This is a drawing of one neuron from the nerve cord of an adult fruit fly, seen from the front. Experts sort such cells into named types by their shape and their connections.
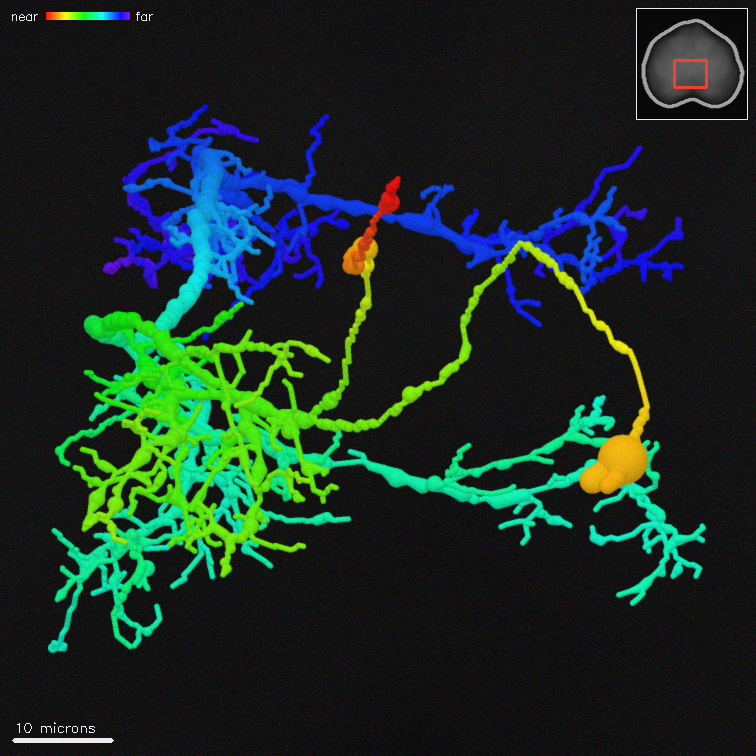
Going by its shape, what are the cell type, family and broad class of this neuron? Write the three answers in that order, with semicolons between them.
AN08B024; hemilineage 08B; ascending neuron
